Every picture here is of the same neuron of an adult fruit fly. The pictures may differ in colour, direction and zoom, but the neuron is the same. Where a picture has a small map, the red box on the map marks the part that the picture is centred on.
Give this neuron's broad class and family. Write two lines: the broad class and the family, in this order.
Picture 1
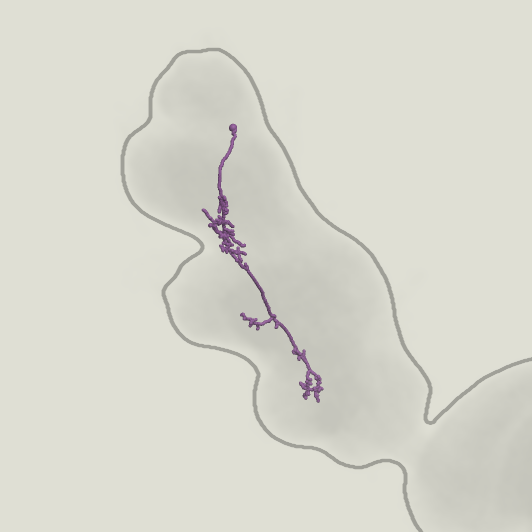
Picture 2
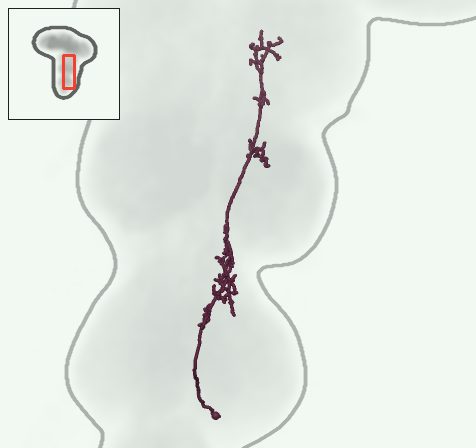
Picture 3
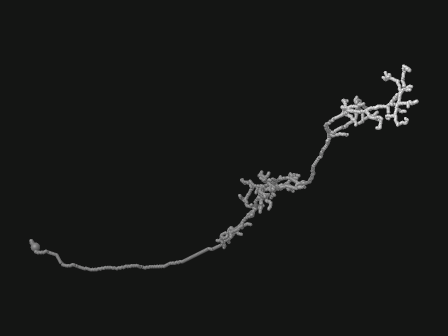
nerve-cord intrinsic neuron
hemilineage 09A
